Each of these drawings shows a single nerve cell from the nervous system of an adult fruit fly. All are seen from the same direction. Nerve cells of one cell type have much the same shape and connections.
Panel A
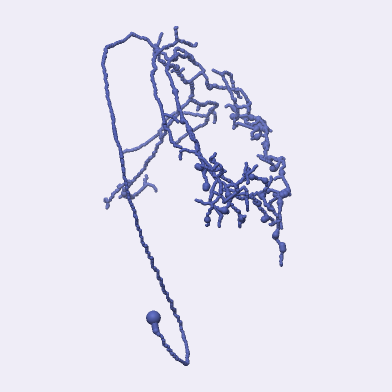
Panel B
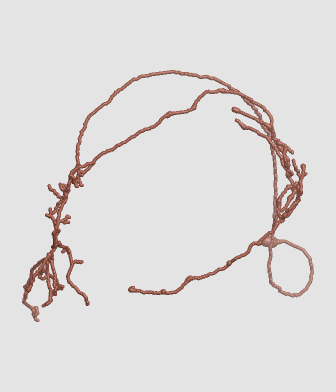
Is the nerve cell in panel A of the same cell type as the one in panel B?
yes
